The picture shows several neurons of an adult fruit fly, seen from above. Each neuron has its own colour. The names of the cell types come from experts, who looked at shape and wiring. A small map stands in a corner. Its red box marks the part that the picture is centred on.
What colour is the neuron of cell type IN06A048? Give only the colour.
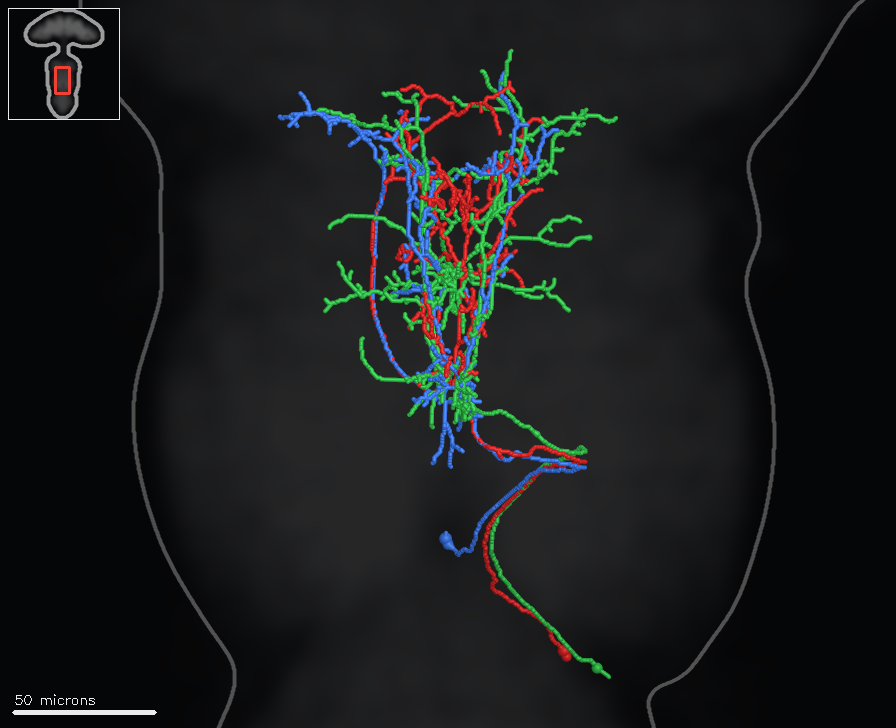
blue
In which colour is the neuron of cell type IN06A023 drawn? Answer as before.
green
